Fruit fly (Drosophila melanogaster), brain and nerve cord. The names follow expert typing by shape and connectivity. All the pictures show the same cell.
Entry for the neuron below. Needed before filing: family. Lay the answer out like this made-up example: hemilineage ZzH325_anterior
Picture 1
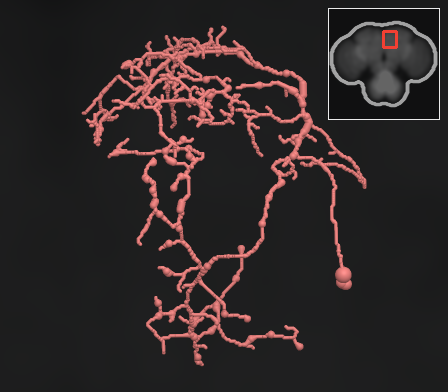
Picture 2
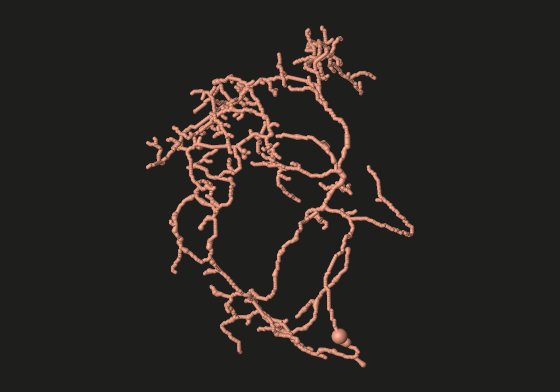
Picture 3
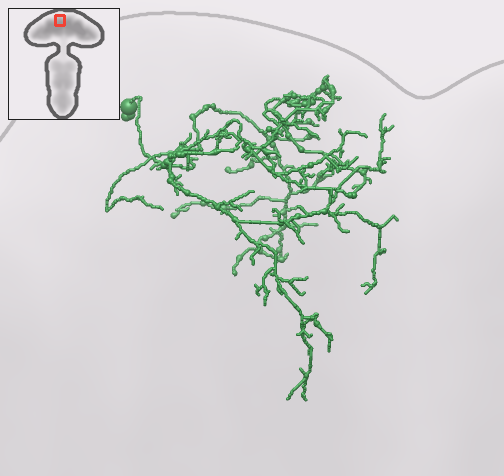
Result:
hemilineage AOTUv1_medial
